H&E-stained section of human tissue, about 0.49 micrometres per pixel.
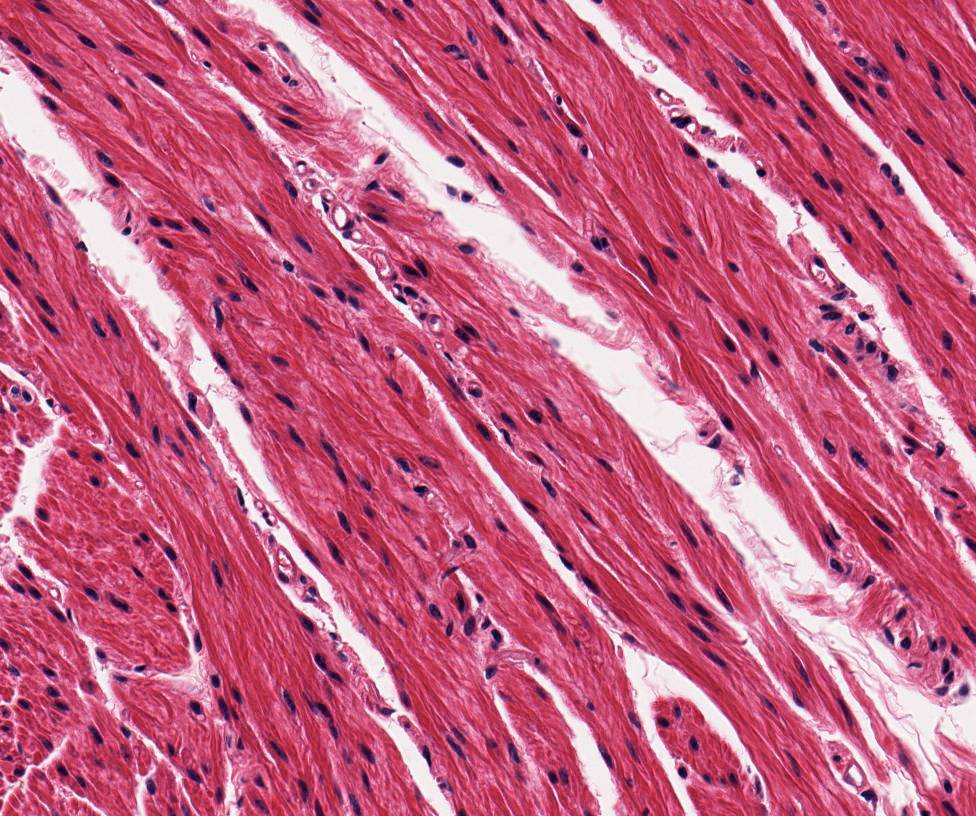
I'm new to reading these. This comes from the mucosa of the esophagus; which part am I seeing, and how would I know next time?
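This field holds smooth muscle. Lengthwise-cut fibres run in parallel bundles from upper left to lower right. Their cytoplasm is deep pink with fine lengthwise streaks; scant, delicate connective tissue parts the bundles.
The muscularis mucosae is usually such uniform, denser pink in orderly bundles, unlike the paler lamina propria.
At the lower left edge, cross-cut fibres look rounded or polygonal.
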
